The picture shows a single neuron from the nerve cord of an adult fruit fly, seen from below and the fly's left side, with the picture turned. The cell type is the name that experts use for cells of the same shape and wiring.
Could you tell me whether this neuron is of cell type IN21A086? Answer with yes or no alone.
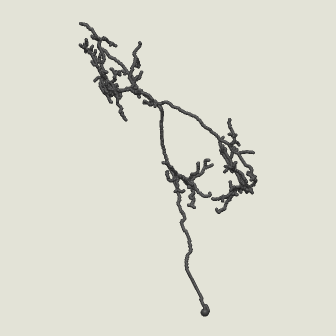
yes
